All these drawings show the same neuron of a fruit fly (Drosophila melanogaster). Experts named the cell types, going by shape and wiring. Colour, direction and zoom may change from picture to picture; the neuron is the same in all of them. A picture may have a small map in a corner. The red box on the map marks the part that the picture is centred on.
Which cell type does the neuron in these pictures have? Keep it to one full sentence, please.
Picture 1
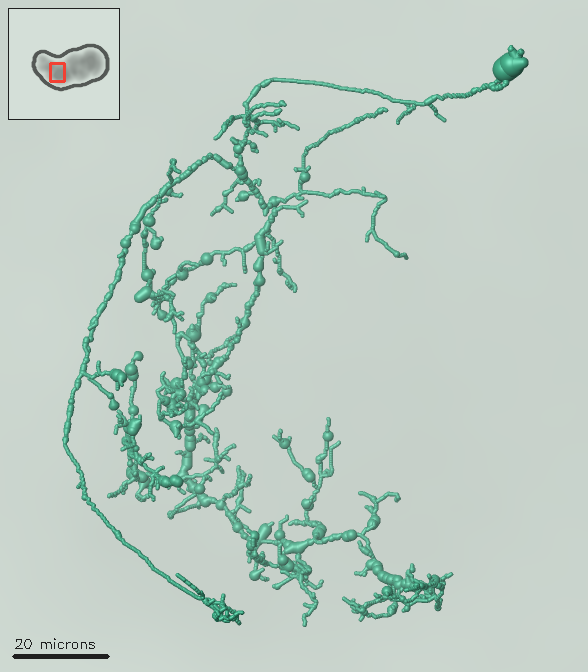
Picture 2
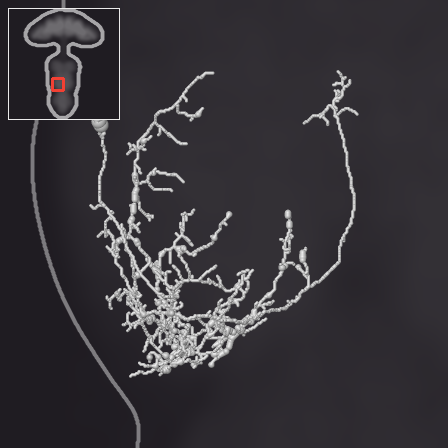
The cell type IN19A044 is the type of this neuron.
